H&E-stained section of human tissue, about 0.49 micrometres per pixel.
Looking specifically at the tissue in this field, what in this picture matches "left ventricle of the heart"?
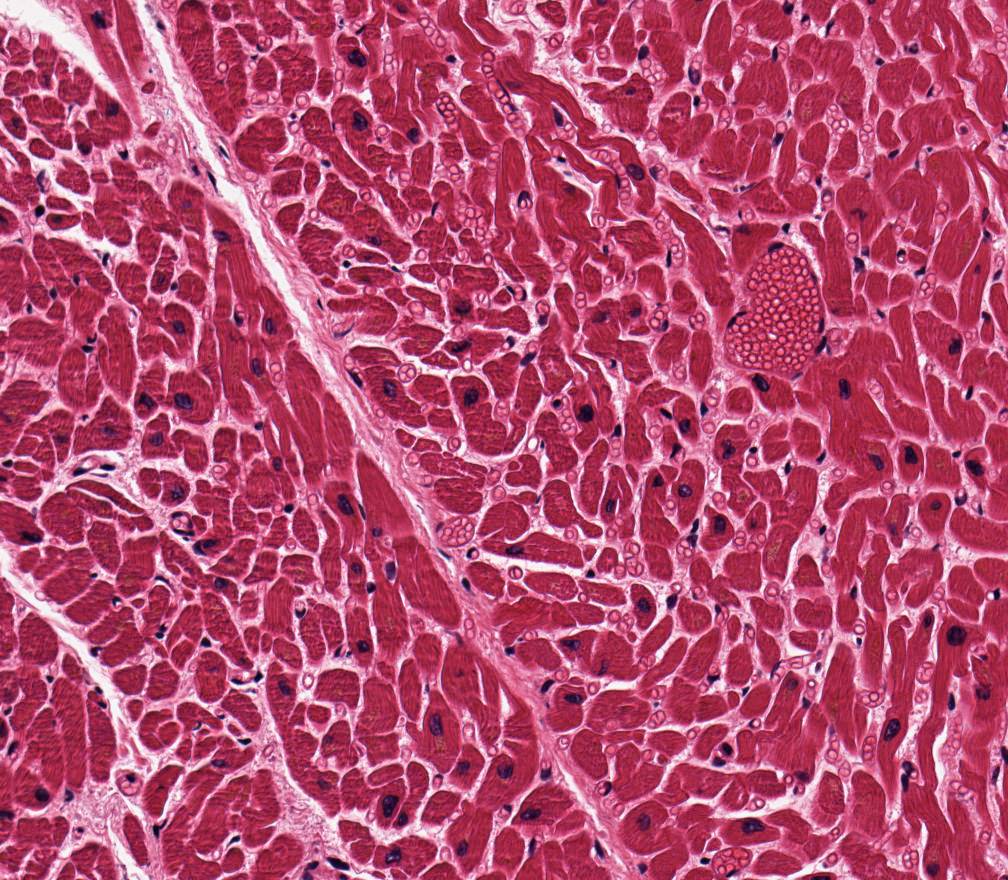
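It's the left ventricle of the heart, with muscle fibres filling the whole field, cut in mixed planes so that cross, oblique and longitudinal profiles sit side by side. Several of the longer cut fibres branch and join neighbouring ones, which fits.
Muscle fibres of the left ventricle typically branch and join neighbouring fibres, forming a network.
Between the fibres, many capillaries holding red blood cells run in the thin spaces throughout the field. There's also a larger vessel packed with red blood cells just right of centre in the upper half.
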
